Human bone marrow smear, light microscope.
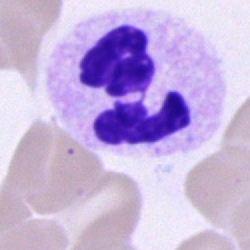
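Segmented neutrophil: as I follow its nucleus, it breaks into several lobes linked by narrow bridges. The chromatin there looks dense and dark purple. Around it the cytoplasm is plentiful and pale lilac-pink. I can make out fine small granules scattered evenly through it.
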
